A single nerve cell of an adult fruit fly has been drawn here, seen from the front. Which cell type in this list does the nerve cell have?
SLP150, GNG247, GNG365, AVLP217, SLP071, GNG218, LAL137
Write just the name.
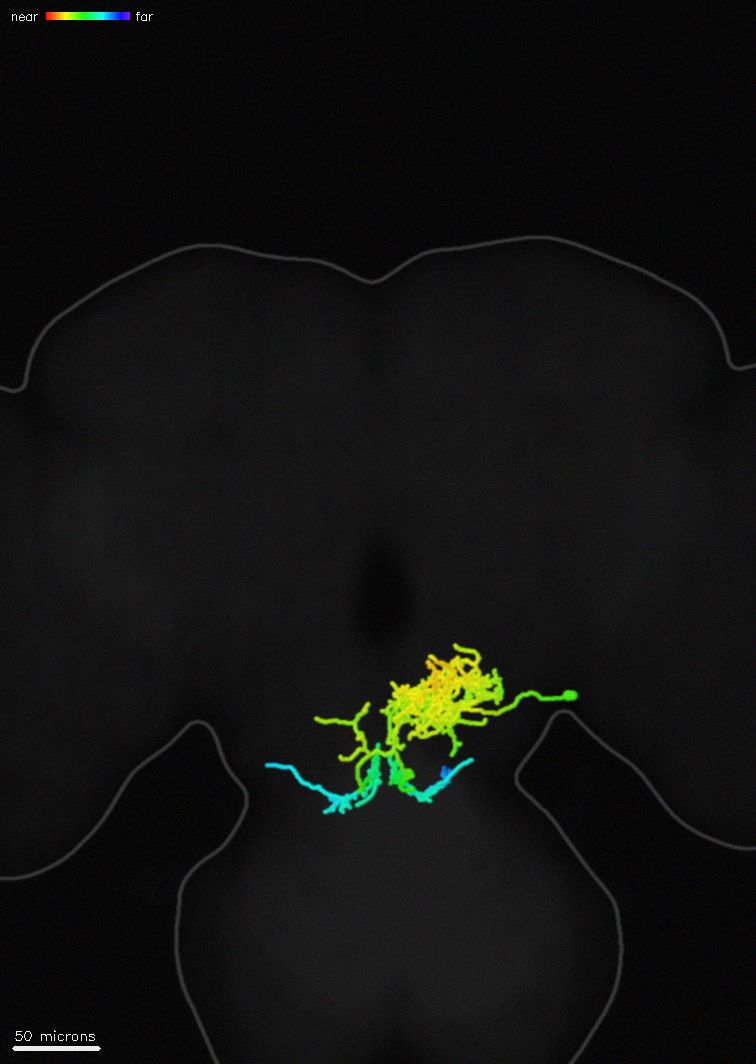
GNG218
